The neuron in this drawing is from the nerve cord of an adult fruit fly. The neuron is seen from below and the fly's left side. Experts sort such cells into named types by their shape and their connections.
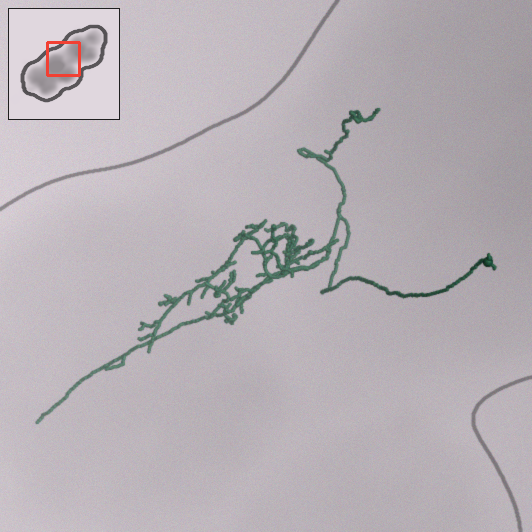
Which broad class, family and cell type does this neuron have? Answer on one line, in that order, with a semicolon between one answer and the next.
nerve-cord intrinsic neuron; hemilineage 02A; IN02A052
